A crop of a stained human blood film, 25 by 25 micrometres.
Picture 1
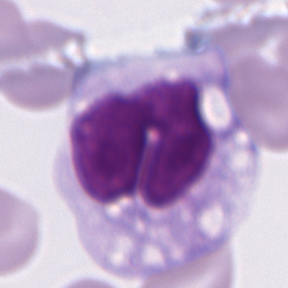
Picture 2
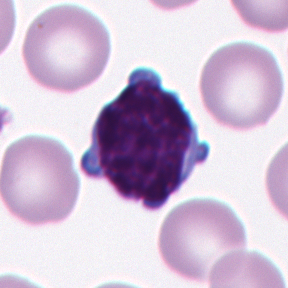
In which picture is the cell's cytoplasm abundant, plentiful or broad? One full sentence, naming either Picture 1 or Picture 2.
Picture 1 has the cell whose cytoplasm is abundant.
